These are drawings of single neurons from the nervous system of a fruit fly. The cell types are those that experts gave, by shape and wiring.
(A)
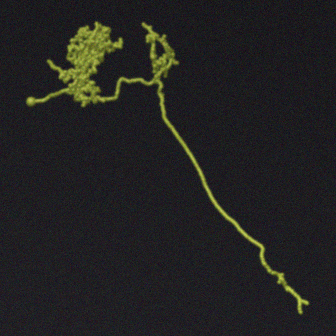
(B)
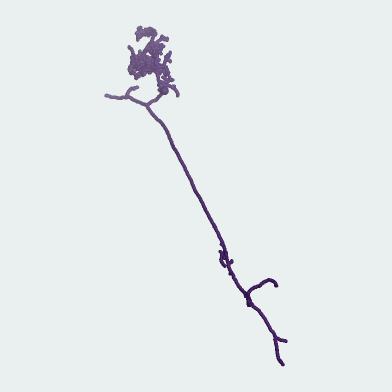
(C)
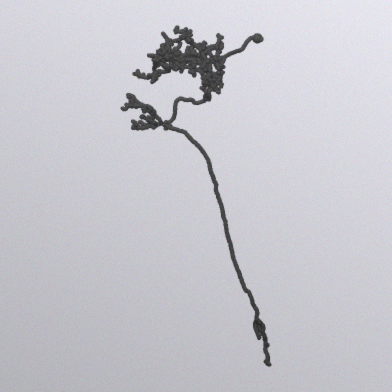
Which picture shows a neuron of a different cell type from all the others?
Picture B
